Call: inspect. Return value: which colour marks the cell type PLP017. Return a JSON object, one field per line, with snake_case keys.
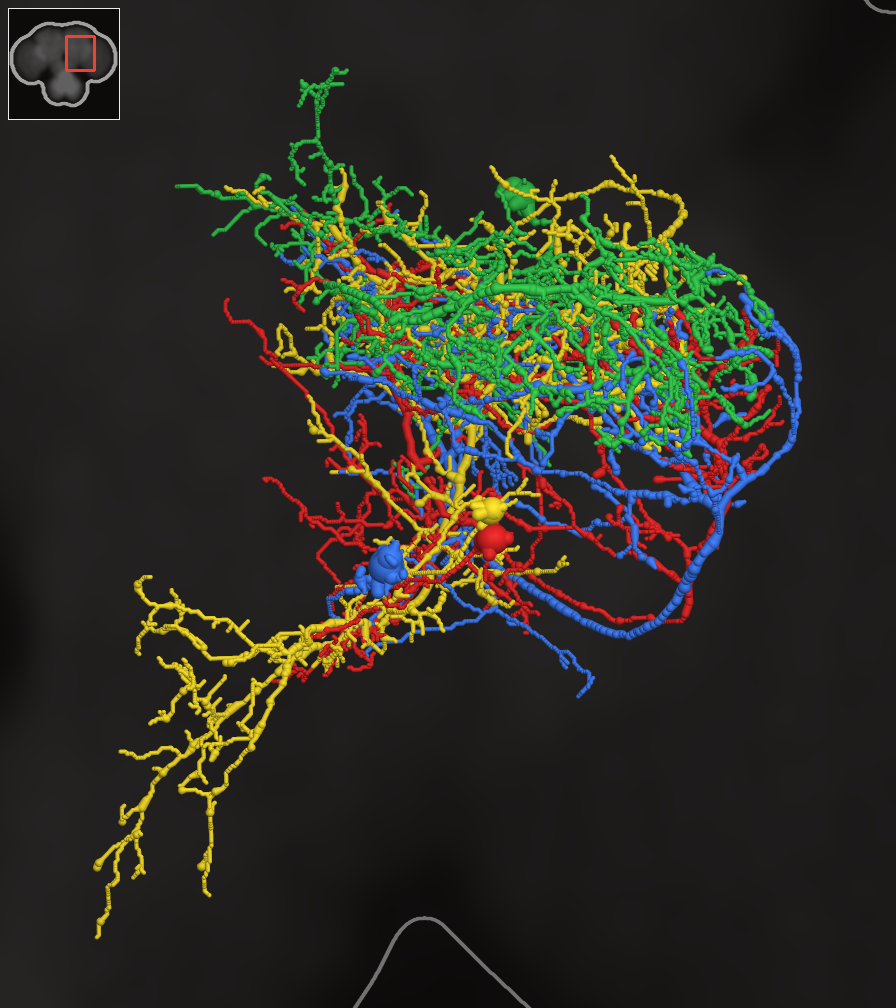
{
 "colour": "red"
}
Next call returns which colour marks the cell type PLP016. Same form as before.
{
 "colour": "blue"
}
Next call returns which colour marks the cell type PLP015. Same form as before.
{
 "colour": "yellow"
}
